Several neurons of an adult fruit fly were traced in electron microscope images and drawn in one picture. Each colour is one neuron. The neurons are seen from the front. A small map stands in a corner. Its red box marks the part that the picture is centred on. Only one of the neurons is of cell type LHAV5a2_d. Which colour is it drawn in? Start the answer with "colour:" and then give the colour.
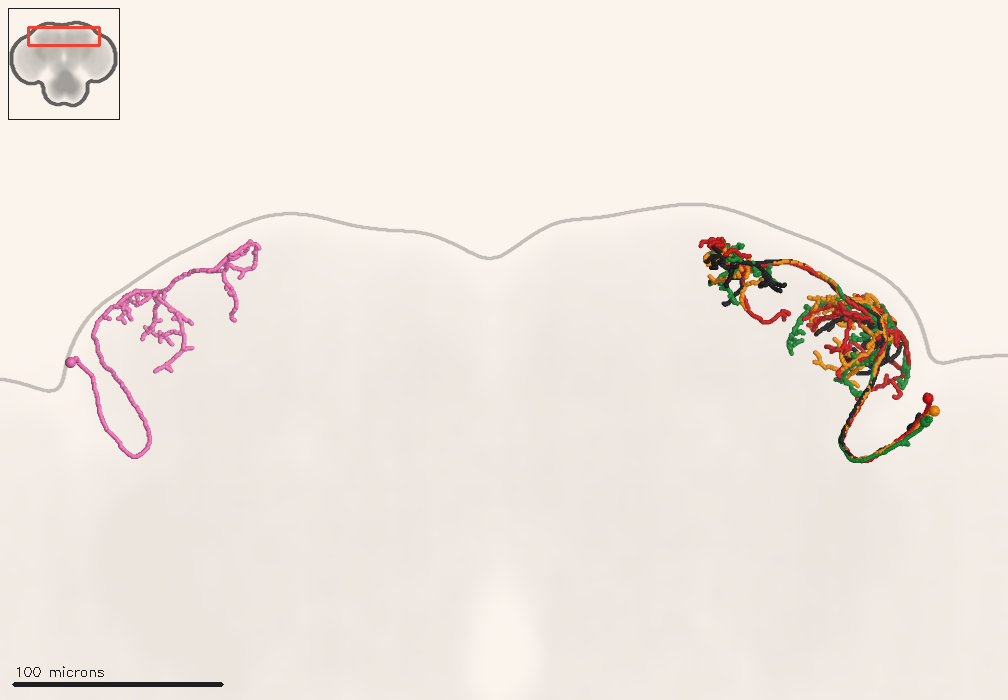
colour: orange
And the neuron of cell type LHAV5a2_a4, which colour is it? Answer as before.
colour: pink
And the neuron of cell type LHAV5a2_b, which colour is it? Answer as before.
colour: red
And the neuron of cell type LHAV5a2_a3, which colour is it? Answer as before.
colour: green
